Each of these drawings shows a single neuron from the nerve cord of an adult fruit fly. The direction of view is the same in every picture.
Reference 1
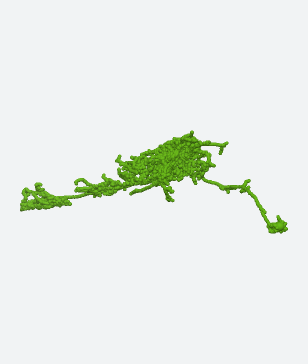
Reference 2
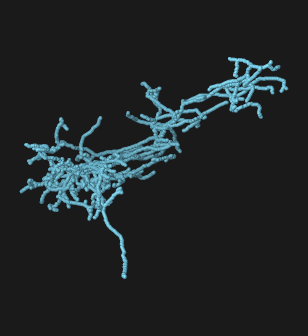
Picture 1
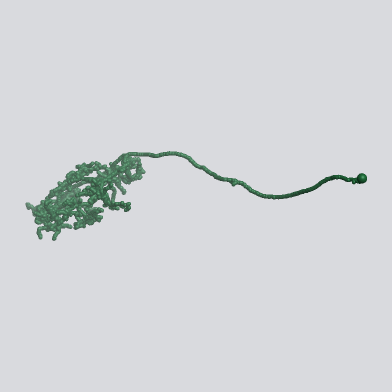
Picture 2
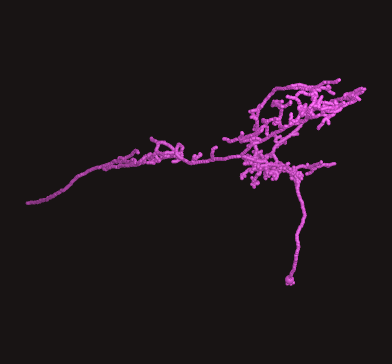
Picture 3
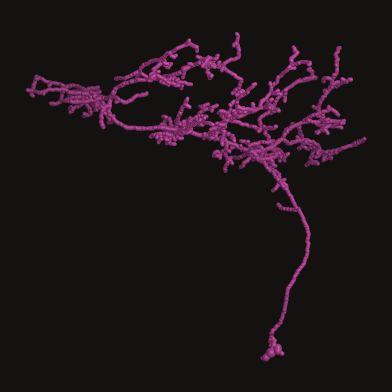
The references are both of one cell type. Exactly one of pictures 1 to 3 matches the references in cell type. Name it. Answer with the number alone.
2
